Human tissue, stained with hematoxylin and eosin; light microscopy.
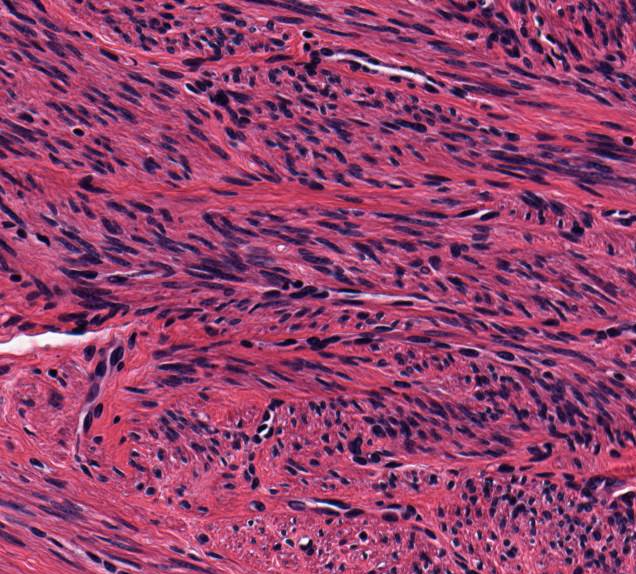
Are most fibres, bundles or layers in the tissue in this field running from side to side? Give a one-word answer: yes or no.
Yes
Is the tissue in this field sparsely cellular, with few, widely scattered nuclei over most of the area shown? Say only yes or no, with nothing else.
No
